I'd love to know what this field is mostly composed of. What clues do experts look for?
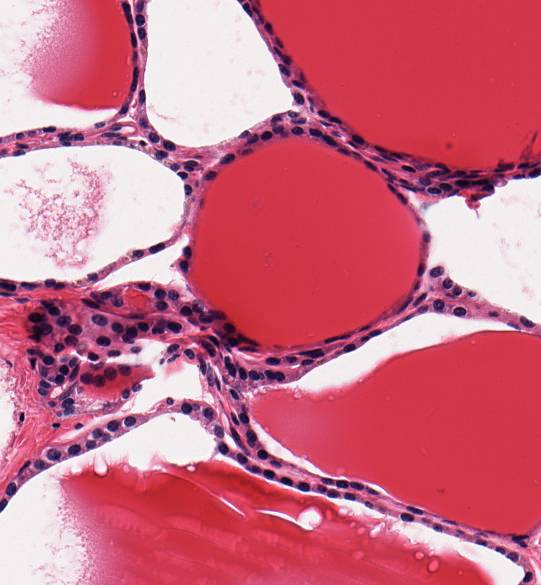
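Thyroid follicle. Field filled by large rounded follicles of varying size, separated by thin partitions.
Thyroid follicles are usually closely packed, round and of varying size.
Lining: a single layer of flattened epithelial cells; nuclei small, dark and oval, in one row, with no crowding or overlap.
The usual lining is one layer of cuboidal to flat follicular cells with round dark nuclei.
Stroma between follicles: scant, made of thin pink fibrous strands.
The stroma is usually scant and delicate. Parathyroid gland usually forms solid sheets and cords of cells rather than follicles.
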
